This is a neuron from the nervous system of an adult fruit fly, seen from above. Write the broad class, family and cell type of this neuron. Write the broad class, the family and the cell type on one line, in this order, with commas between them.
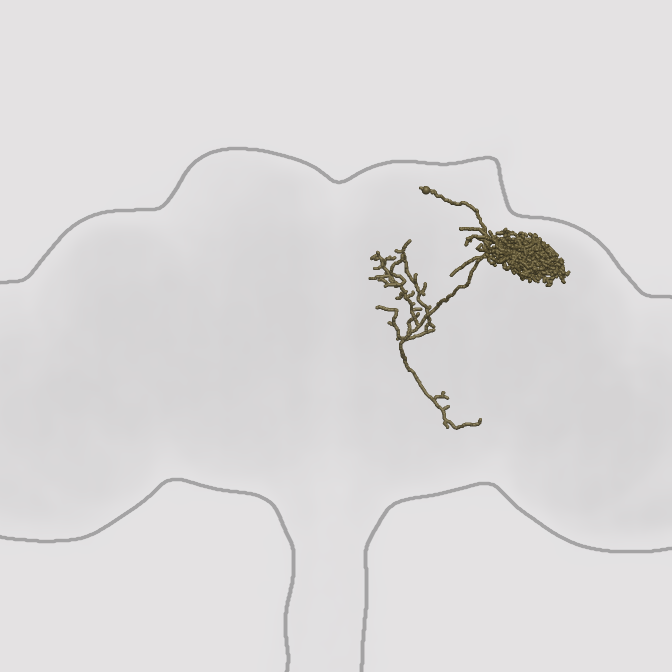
central-brain intrinsic neuron, hemilineage AOTUv3_dorsal, AOTU027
